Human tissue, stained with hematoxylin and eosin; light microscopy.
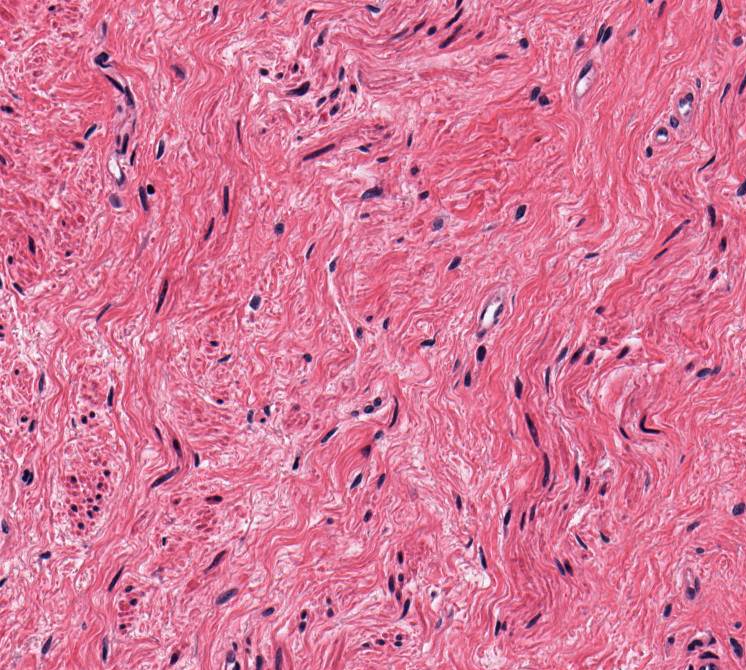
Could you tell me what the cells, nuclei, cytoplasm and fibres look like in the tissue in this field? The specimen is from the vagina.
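The field consists entirely of dense fibrous stroma; no epithelium is present. Its collagen bundles are wavy and interlace across the field. Sparse spindle cells are scattered evenly between the bundles. No fat cells are seen.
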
